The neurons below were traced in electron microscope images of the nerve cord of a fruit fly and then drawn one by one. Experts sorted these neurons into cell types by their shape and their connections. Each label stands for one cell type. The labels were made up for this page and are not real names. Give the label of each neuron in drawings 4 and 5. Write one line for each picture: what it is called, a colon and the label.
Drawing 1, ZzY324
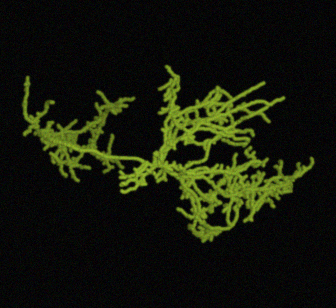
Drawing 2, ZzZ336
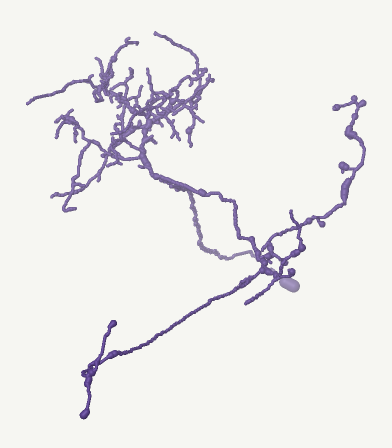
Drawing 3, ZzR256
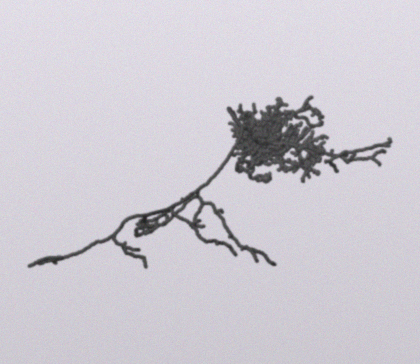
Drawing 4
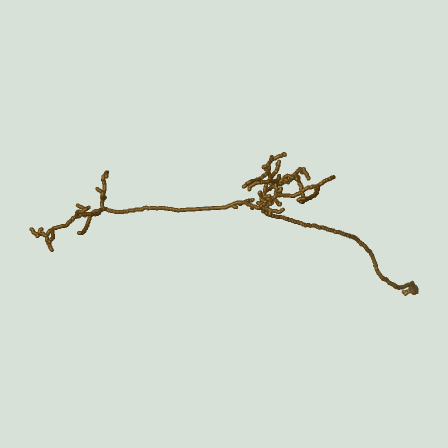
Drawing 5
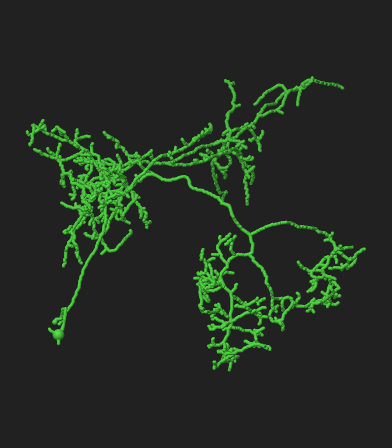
4: ZzZ336
5: ZzY324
